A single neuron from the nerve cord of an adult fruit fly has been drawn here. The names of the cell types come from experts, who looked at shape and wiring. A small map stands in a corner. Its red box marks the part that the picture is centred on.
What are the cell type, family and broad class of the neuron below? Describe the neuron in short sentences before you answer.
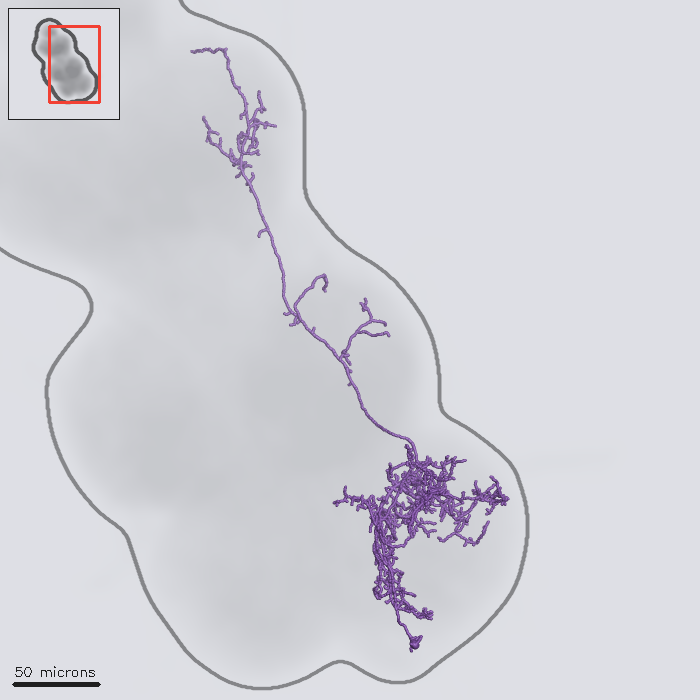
From top to bottom in the picture it spans about 350 microns. The picture shows dozens of branch ends. Its cell type is IN07B014. Its family is hemilineage 07B. Its broad class is nerve-cord intrinsic neuron.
